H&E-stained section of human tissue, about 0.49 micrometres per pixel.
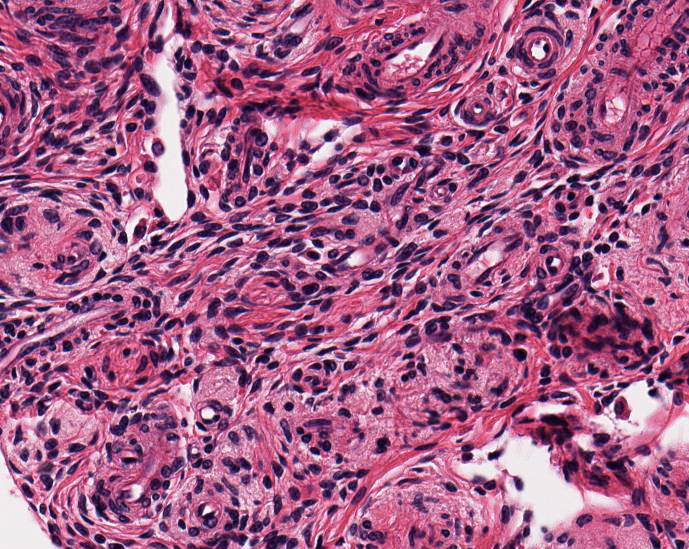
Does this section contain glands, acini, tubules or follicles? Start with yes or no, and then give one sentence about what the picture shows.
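No. No epithelium or glands are present anywhere in the field.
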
